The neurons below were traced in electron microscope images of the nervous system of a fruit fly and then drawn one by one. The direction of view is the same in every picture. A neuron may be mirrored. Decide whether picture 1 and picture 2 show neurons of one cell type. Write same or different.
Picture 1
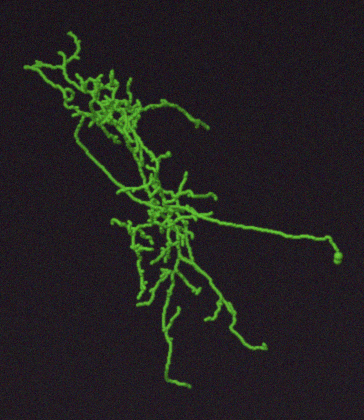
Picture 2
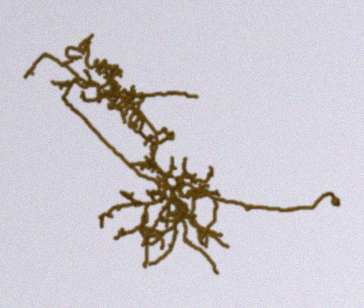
same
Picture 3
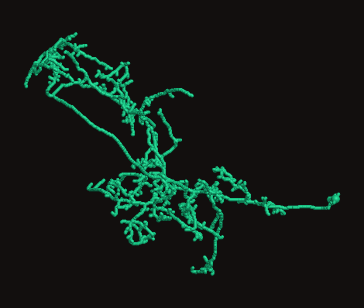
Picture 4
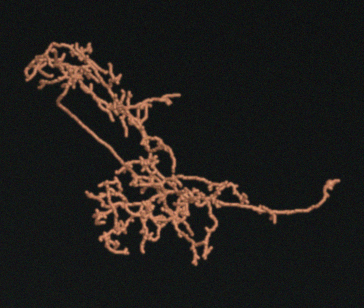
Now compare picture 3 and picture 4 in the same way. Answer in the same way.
same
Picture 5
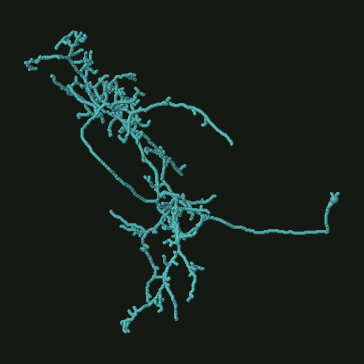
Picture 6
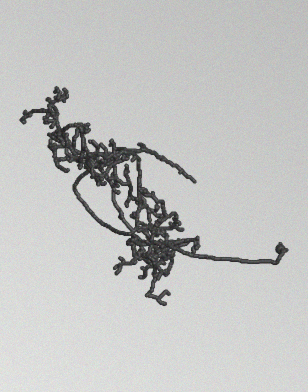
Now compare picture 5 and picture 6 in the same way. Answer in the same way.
same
